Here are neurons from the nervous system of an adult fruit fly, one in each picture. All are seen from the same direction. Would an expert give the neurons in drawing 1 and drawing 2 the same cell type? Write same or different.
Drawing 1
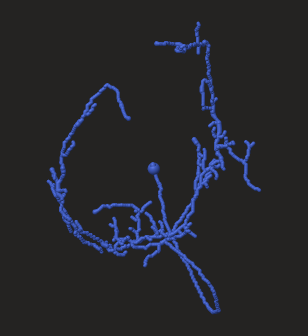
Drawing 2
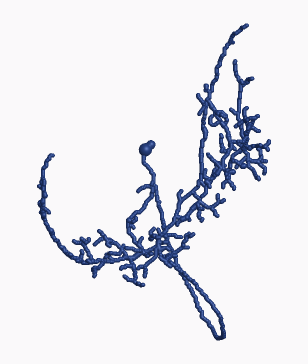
different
